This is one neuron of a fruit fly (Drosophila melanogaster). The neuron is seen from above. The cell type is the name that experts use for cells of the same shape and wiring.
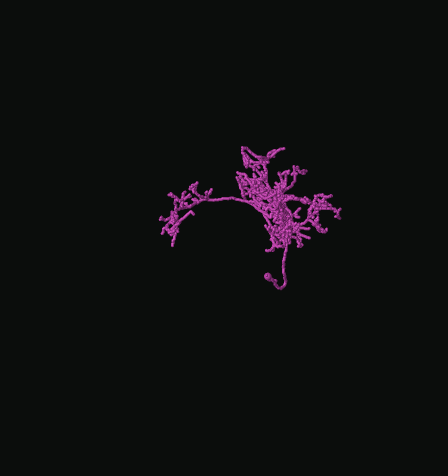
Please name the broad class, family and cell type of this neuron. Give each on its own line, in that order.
central-brain intrinsic neuron
hemilineage SIPp1
SIP065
